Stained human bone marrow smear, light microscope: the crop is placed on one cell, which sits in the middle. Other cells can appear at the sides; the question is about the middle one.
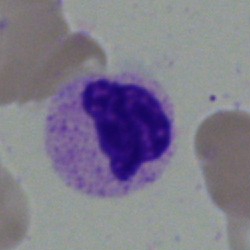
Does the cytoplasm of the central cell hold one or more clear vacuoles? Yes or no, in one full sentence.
No, the cytoplasm does not hold any vacuoles in this cell.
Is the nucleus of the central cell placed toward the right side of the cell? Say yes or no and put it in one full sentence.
Yes, what lies to the left of the nucleus is most of the cytoplasm.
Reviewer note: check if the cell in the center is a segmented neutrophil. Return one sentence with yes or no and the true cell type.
Yes, the cell sitting in the center is a segmented neutrophil.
